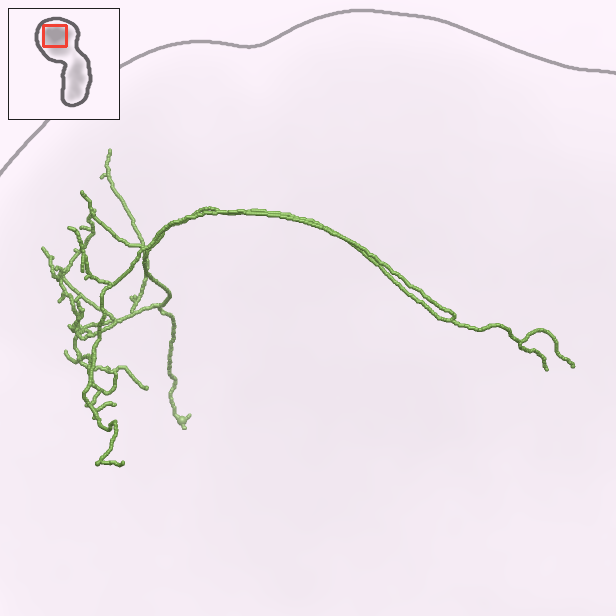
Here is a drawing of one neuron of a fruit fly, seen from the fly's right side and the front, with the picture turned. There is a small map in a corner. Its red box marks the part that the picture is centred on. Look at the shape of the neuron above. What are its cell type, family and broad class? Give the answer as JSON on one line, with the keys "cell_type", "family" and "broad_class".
{"cell_type": "CB4242", "family": "hemilineage SMPpv2_dorsal", "broad_class": "central-brain intrinsic neuron"}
